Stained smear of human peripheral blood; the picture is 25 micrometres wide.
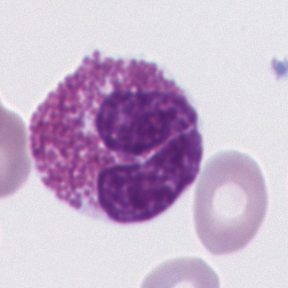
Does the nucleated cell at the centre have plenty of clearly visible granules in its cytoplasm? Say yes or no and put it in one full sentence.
Yes, the cytoplasm of the cell is rich in visible granules.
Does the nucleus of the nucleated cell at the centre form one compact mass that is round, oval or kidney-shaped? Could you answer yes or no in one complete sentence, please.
No, there is a nucleus split into distinct lobes in this cell.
